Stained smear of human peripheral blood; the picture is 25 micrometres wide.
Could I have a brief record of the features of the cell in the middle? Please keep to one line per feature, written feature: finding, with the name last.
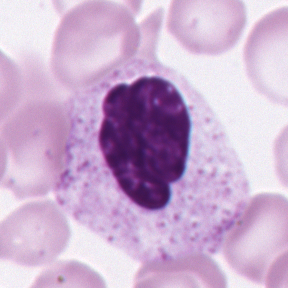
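Cytoplasm: pale pinkish-lilac, no vacuoles in it.
Granules: fine and pinkish-purple, scattered all through.
Nucleoli: none I can see.
Verdict: segmented neutrophil.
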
